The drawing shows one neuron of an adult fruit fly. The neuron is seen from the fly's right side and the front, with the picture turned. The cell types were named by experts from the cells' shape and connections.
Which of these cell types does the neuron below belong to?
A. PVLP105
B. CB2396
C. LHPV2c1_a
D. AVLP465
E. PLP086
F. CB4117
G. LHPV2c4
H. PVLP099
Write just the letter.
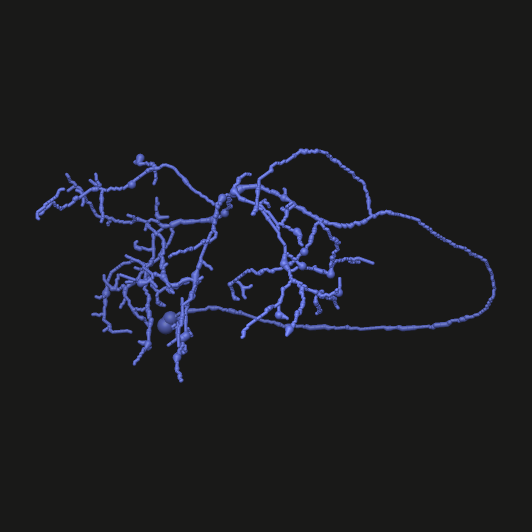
C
